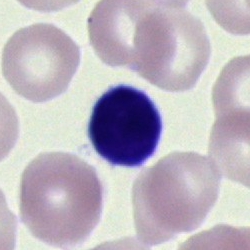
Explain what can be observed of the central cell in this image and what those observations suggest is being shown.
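Slightly smaller than the surrounding red cells, this cell has a round, smooth outline. Its chromatin is dense and almost uniformly dark blue-purple, and no vacuoles are seen. It is a lymphocyte.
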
